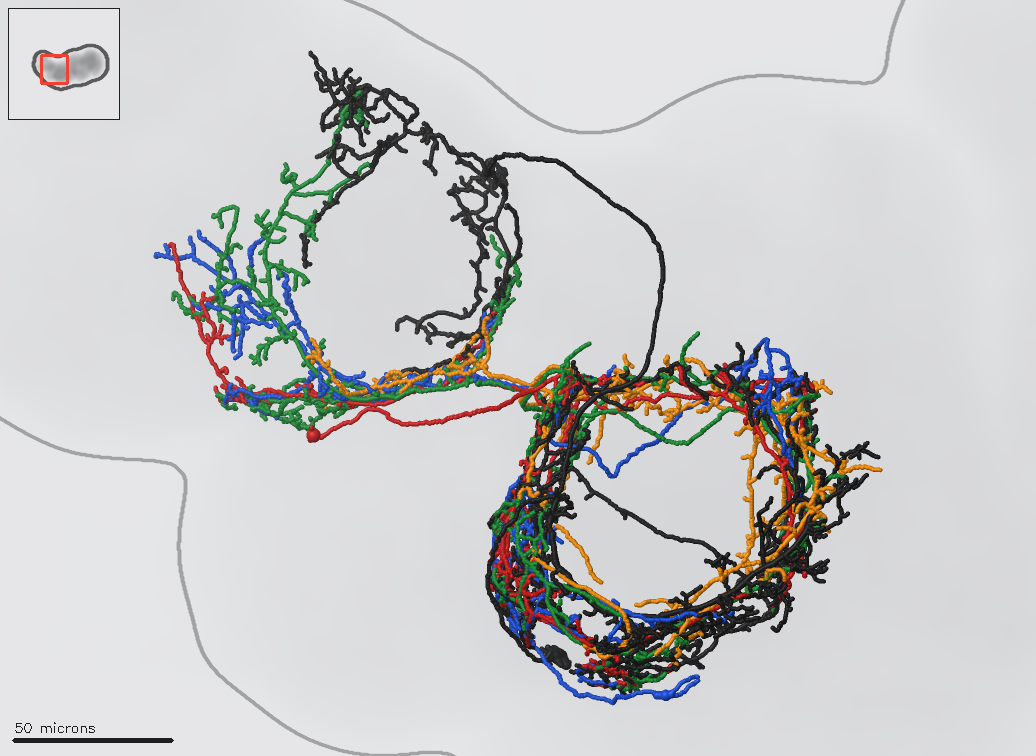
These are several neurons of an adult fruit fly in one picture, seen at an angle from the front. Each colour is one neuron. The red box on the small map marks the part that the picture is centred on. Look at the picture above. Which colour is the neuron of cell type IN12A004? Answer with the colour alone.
black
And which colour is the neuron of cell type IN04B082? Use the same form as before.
blue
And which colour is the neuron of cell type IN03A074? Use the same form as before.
orange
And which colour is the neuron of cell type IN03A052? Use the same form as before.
green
